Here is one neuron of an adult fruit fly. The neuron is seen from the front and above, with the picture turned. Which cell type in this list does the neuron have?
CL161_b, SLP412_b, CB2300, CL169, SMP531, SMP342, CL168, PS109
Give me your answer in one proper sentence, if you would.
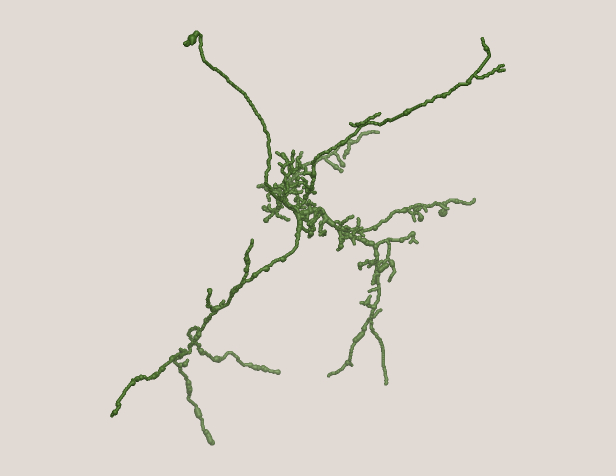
What this neuron is, by cell type, is CL161_b.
